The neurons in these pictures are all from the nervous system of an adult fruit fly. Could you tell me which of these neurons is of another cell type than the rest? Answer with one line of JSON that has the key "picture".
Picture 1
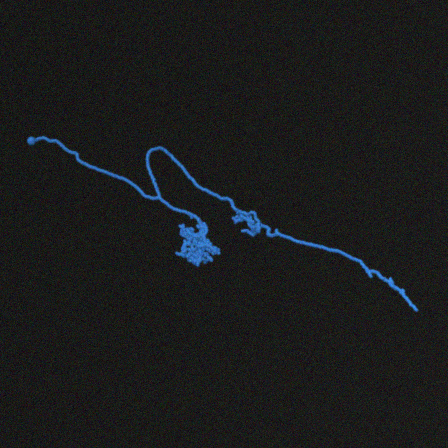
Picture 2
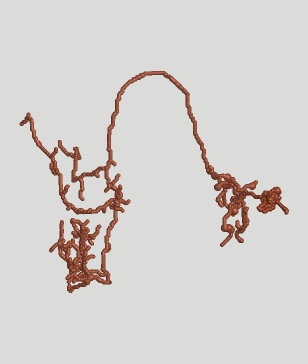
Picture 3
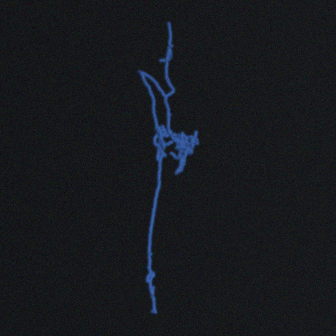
{"picture": 2}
